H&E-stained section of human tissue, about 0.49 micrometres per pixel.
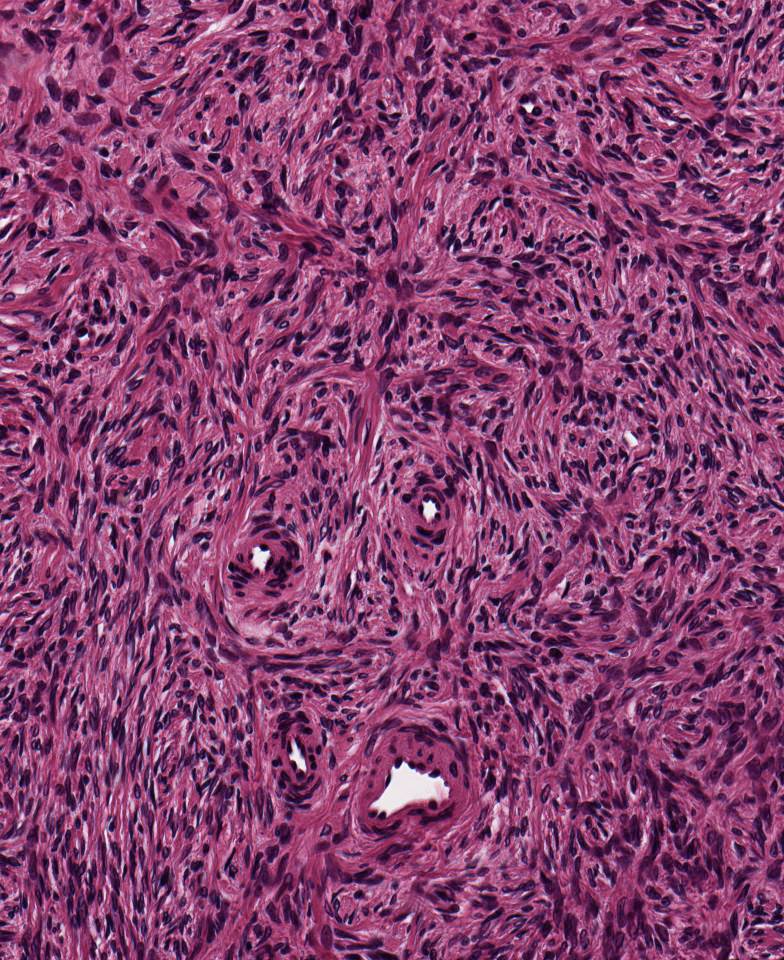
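Ovary, haematoxylin and eosin. Spindle cells, densely and fairly evenly packed across the entire field, wrap concentrically around small vessels whose lumina appear empty of red blood cells. Their scant pink cytoplasm has indistinct borders that merge into the surrounding stroma.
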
